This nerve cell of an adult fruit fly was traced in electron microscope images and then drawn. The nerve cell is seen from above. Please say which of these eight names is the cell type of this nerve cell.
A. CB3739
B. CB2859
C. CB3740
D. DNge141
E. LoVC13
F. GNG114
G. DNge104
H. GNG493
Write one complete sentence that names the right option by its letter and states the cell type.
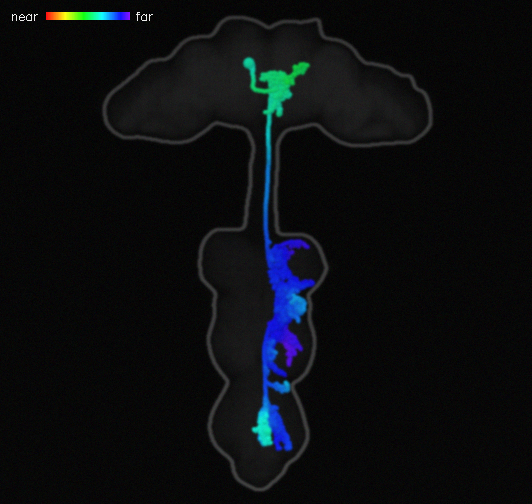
Within the options, G, DNge104, is the nerve cell's cell type.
